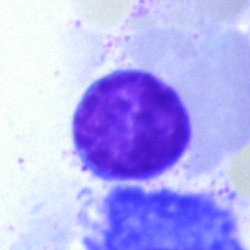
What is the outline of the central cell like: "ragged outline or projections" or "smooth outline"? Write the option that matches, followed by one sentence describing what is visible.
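Smooth outline. The cell is round with a smooth outline.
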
